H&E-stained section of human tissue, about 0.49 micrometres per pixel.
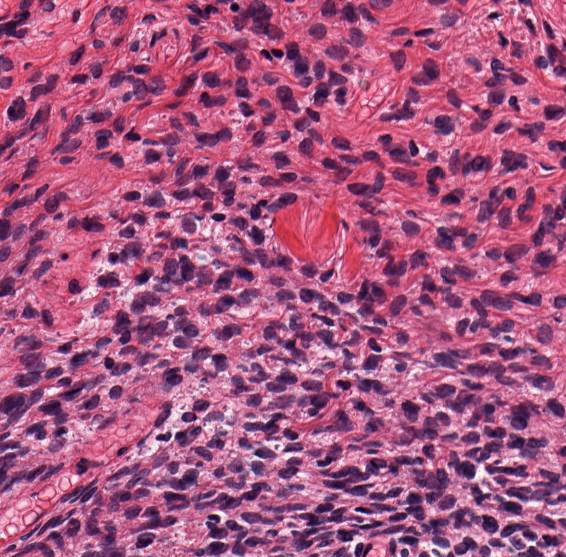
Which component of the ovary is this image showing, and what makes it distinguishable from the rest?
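This field shows ovarian cortex. A dense sheet of closely packed cells fills it, without glands or epithelium. Most nuclei are oval to spindle-shaped and dark, set in scant pink cytoplasm whose borders are indistinct.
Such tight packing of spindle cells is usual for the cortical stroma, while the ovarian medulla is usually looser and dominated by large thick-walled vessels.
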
